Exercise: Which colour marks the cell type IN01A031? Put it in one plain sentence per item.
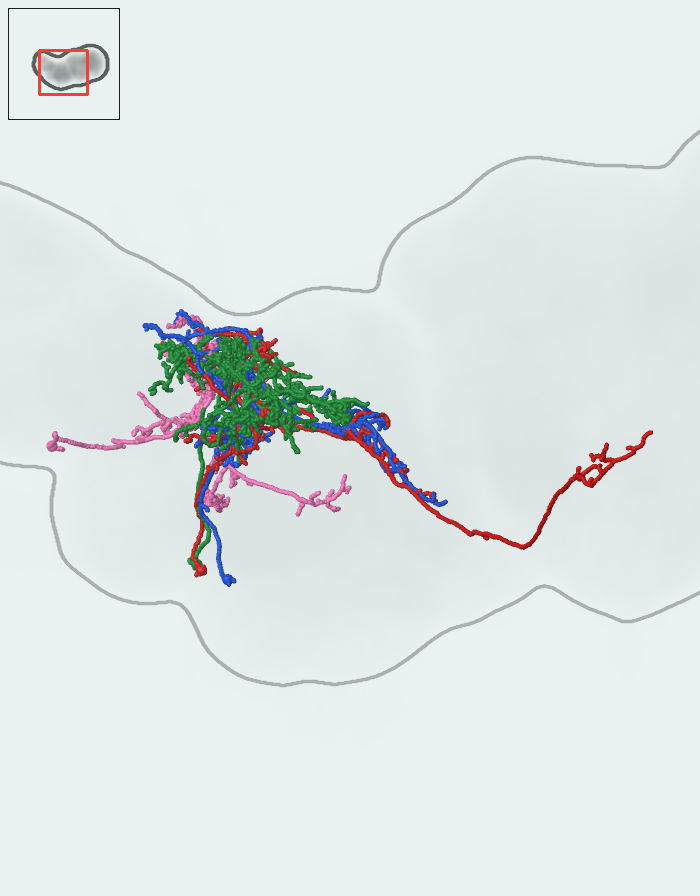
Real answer: The colour is pink.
